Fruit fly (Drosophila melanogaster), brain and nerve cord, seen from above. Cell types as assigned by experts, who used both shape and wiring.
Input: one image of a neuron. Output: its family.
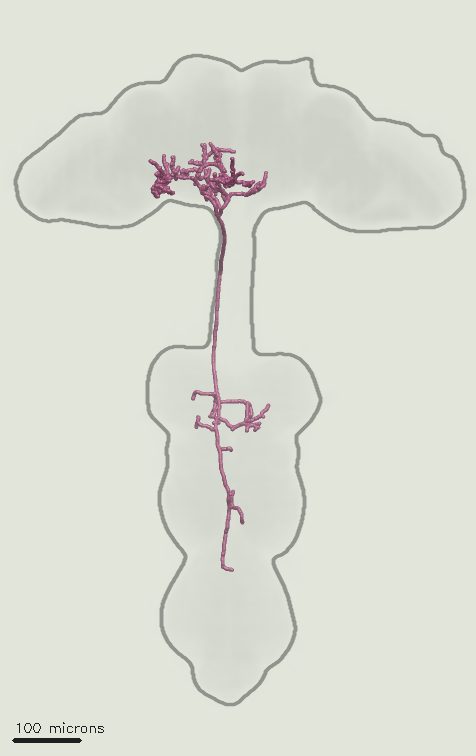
hemilineage LB12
